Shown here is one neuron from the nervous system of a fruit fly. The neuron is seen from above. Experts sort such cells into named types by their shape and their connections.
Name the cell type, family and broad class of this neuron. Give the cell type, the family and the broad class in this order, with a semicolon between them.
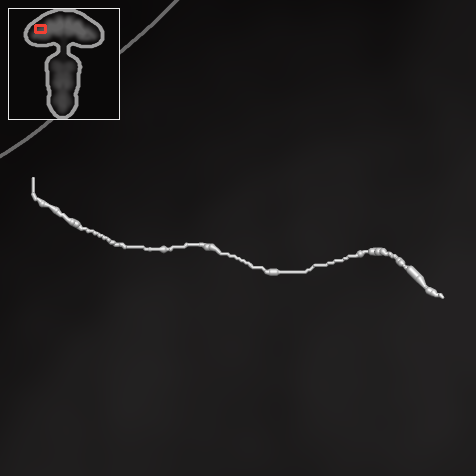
R8y; class visual; photoreceptor or other optic-lobe sensory neuron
